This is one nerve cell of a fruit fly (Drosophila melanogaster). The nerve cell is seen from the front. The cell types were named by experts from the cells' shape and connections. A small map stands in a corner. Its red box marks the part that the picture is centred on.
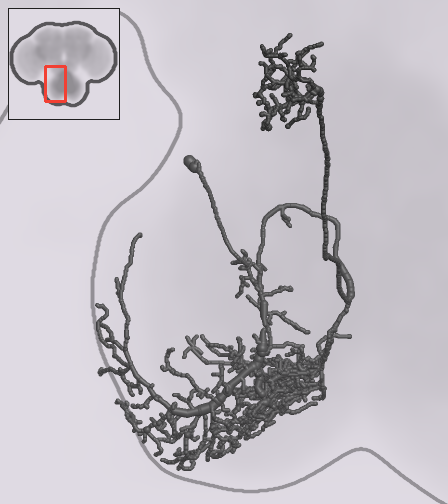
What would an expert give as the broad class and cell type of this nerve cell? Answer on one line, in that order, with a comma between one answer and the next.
ascending neuron, ANXXX041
